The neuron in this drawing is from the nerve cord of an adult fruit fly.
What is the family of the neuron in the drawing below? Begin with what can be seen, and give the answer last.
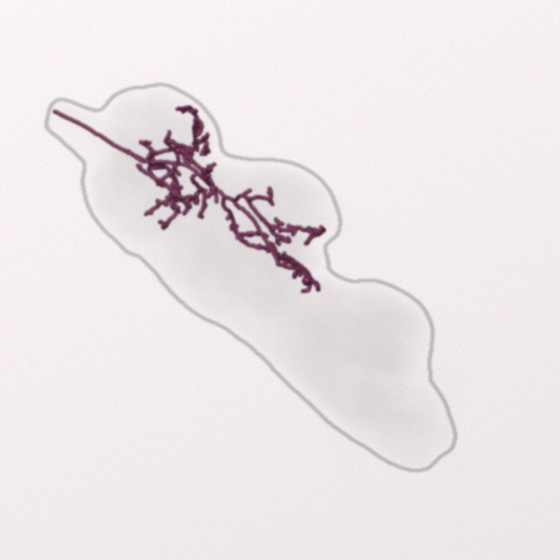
In this view it is wider than it is tall. Its broad class is ascending neuron. The family is hemilineage 17A.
